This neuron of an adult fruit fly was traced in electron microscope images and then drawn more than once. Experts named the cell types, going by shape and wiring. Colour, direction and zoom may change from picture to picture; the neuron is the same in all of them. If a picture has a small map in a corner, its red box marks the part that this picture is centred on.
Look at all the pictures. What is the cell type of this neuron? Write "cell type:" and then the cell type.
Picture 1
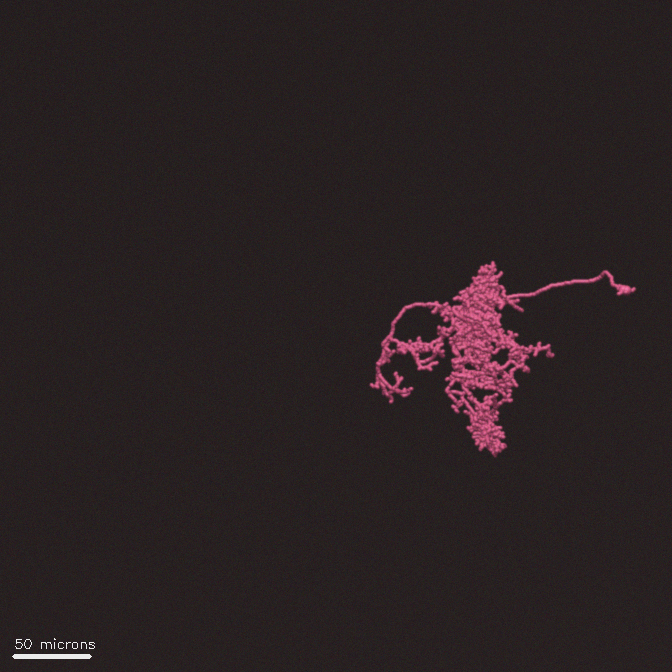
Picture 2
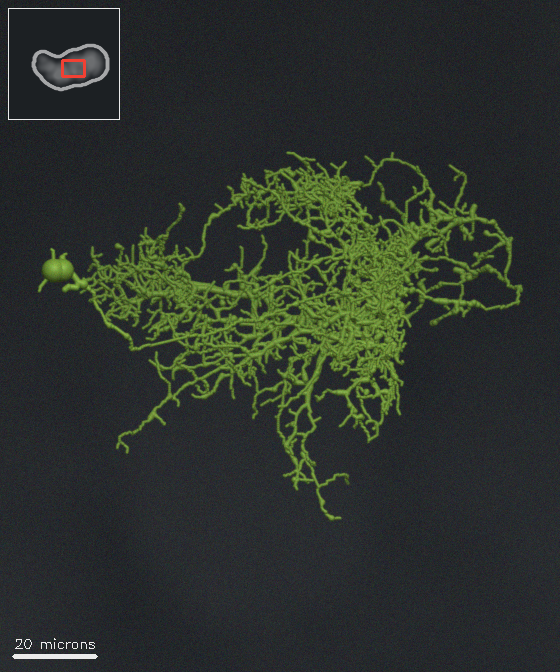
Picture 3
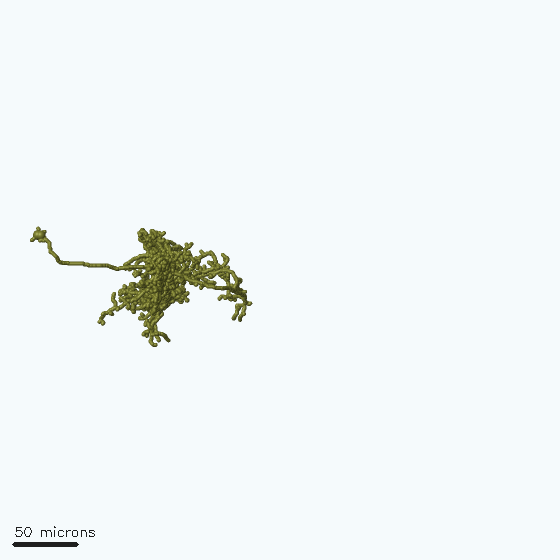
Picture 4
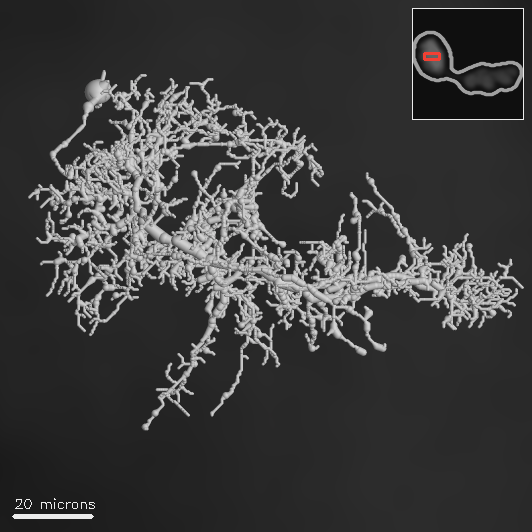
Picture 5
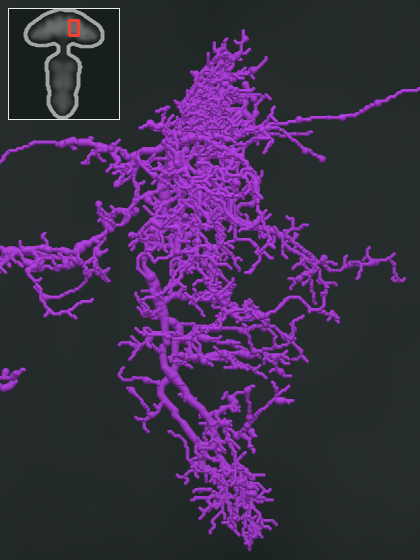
cell type: PVLP015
